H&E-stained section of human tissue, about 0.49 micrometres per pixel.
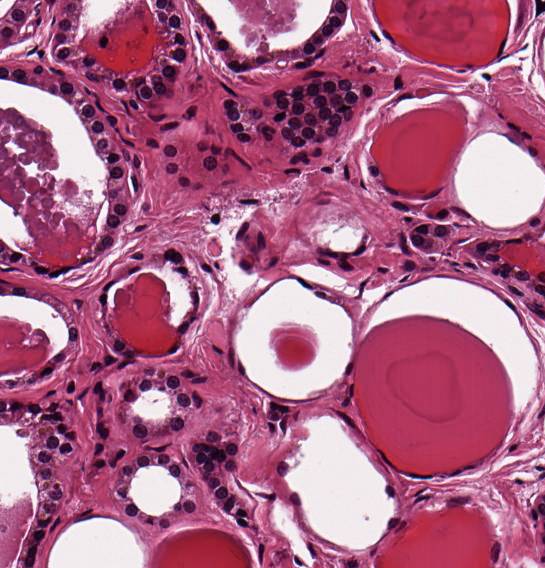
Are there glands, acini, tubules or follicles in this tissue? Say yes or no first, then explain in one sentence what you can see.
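Yes. The field is crowded with rounded, closed spaces of varying size separated by narrow tissue bands.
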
